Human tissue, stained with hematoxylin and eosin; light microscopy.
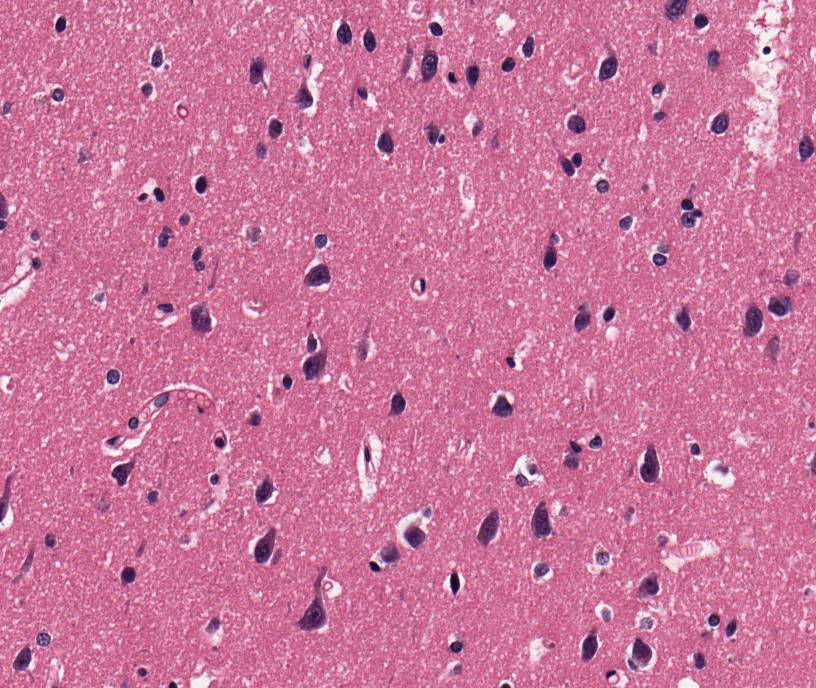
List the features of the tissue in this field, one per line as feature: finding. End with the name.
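Arrangement: cells lying singly, fairly evenly scattered, forming no glands, tubules or other units
Background: finely granular, slightly vacuolated pink neuropil rather than collagen bundles
Larger cells: pyramidal neurons, triangular cell bodies tapering into a single process
Smaller cells: many glial cells, small round dark nuclei, scant visible cytoplasm
Tissue: cerebral cortex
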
